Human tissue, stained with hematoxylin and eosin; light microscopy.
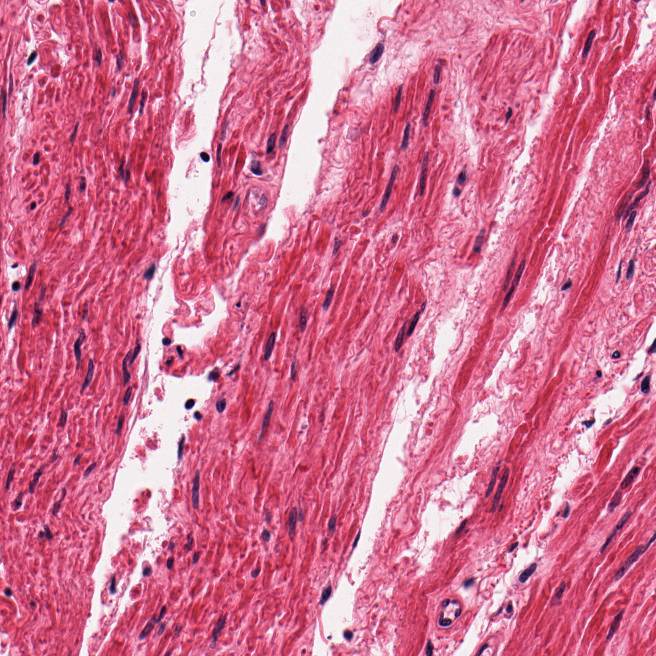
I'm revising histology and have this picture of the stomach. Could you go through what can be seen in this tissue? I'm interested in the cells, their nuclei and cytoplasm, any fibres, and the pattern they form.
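Deeply eosinophilic cytoplasm fills the fibres in this field. Their nuclei are elongated and lie parallel to the long axis of each fibre. Neither glands nor epithelium appear anywhere in the field, and no fat cells are seen.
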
